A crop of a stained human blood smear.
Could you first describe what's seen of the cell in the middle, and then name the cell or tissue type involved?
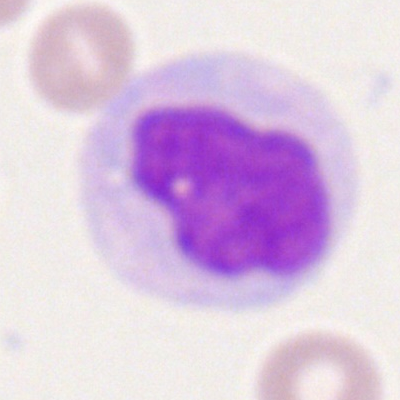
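An irregular, folded outline marks the nucleus, whose chromatin looks finely textured rather than coarsely clumped. The cytoplasm is pale grey-blue, with a small clear spot just left of the nucleus. The cell is a monocyte.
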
